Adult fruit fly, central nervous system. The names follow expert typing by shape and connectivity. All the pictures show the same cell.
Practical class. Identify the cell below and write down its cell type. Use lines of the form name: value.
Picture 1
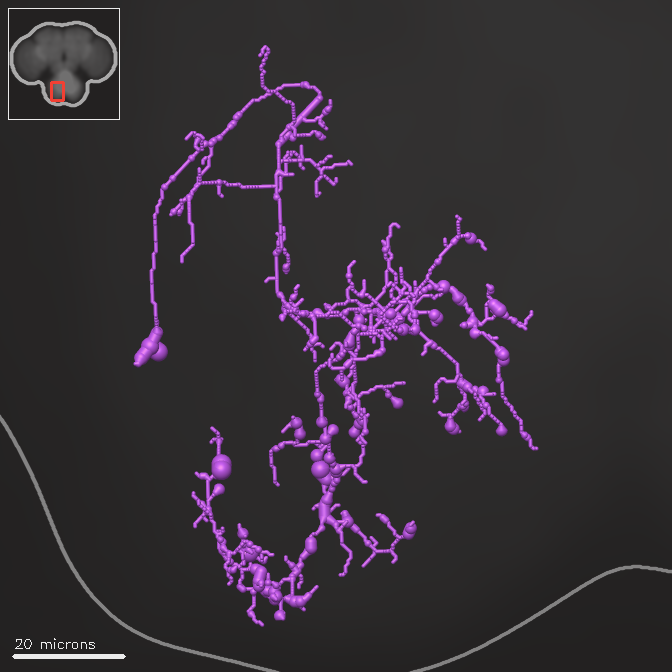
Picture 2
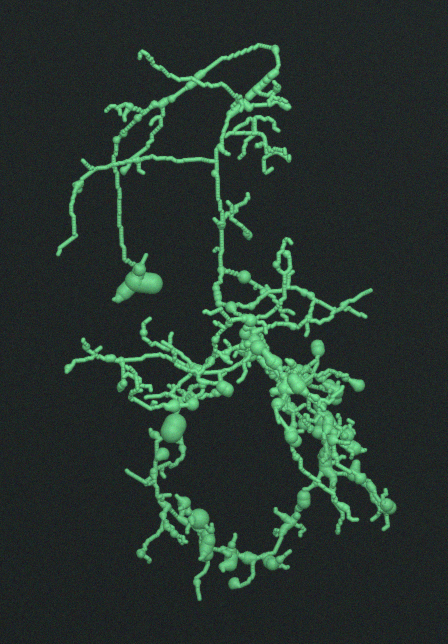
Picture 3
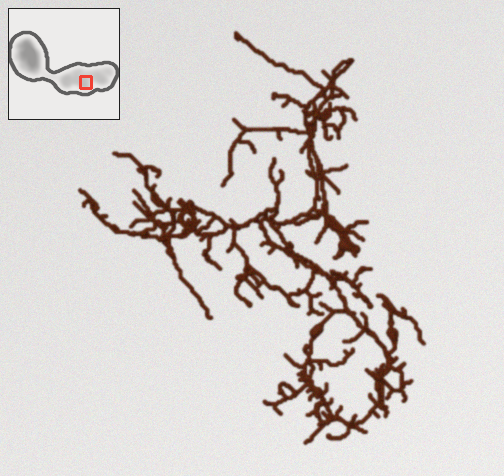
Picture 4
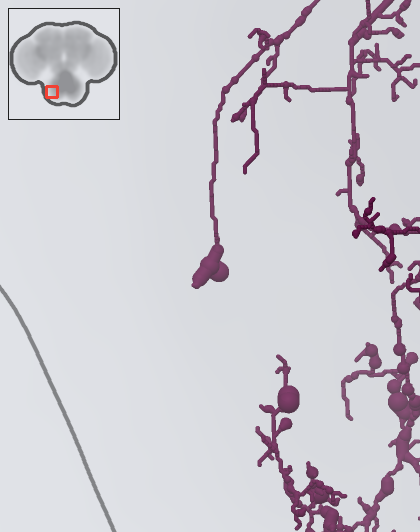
cell type: IN19A096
